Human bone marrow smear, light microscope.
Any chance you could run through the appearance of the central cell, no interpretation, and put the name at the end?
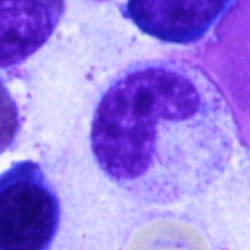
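Nuclear shape: kidney-shaped, with a notch on the right side. Nuclear position: off-centre, toward the left of the cell. Chromatin: moderately condensed, darker clumps separated by paler areas. Nucleoli: none distinct. The cell is a band neutrophil.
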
